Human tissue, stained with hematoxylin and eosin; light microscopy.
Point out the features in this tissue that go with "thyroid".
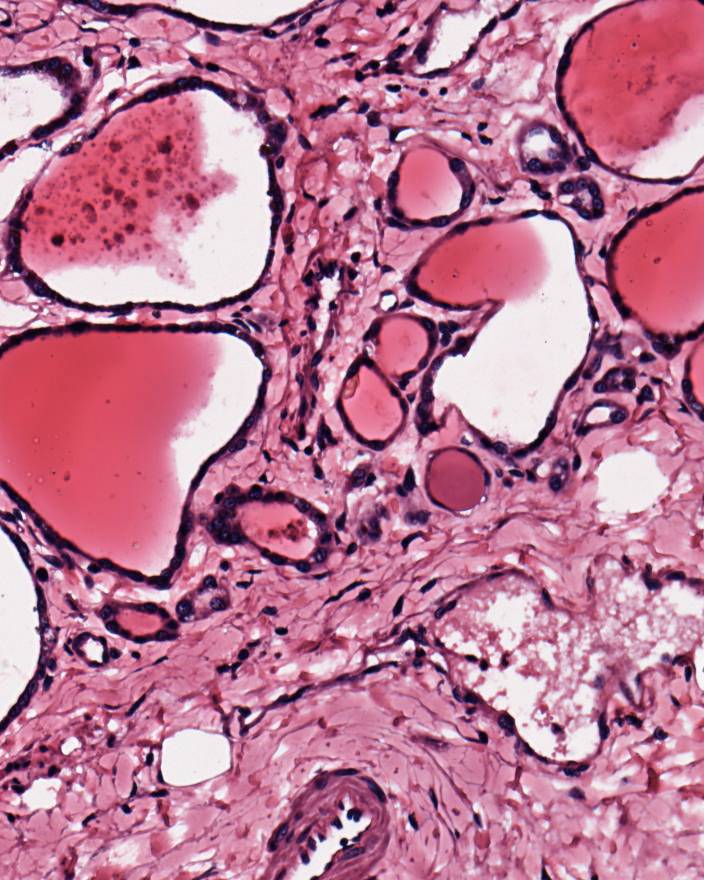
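This is thyroid. The lining fits: each follicle here has a single layer of flattened to low cuboidal cells with dark nuclei.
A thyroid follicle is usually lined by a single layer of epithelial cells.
The arrangement fits less well, because these rounded and irregular follicles vary widely in size and lie scattered through the field, the largest at the left and upper right.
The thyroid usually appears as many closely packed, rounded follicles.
Here, loose pale pink fibrous stroma with sparse scattered spindle-shaped nuclei lies between them instead. You'll also notice many small dark red droplets in the colloid of the large follicle at the upper left.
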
